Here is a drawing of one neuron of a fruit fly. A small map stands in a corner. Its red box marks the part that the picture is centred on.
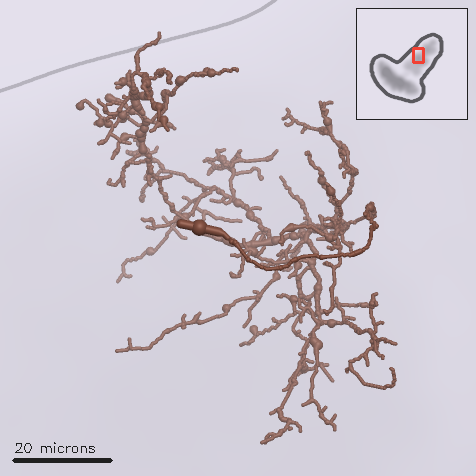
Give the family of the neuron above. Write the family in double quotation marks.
"hemilineage 21A"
